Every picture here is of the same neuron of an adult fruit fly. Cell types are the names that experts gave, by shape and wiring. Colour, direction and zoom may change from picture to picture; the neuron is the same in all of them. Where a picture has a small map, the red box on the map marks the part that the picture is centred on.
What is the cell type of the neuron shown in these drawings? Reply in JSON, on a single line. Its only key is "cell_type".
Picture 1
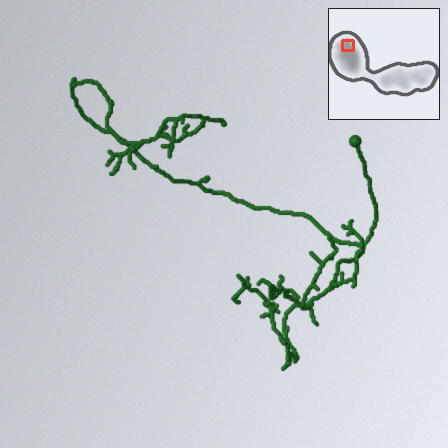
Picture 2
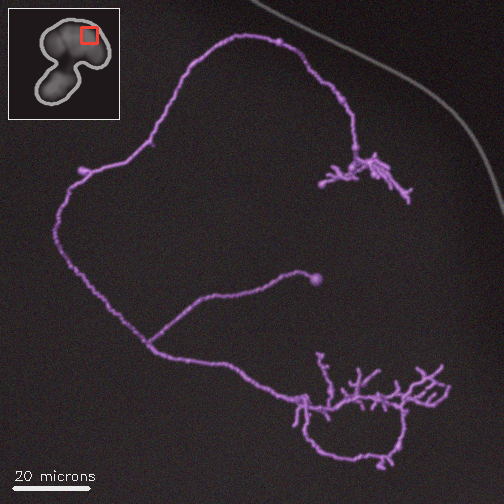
{"cell_type": "LHPV5b2"}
